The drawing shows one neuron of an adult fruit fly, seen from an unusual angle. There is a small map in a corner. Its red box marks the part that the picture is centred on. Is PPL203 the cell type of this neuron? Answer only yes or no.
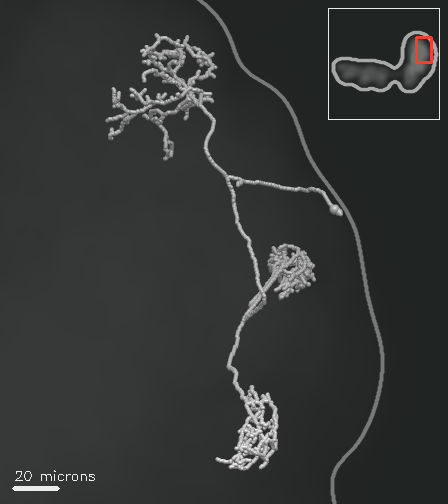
no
